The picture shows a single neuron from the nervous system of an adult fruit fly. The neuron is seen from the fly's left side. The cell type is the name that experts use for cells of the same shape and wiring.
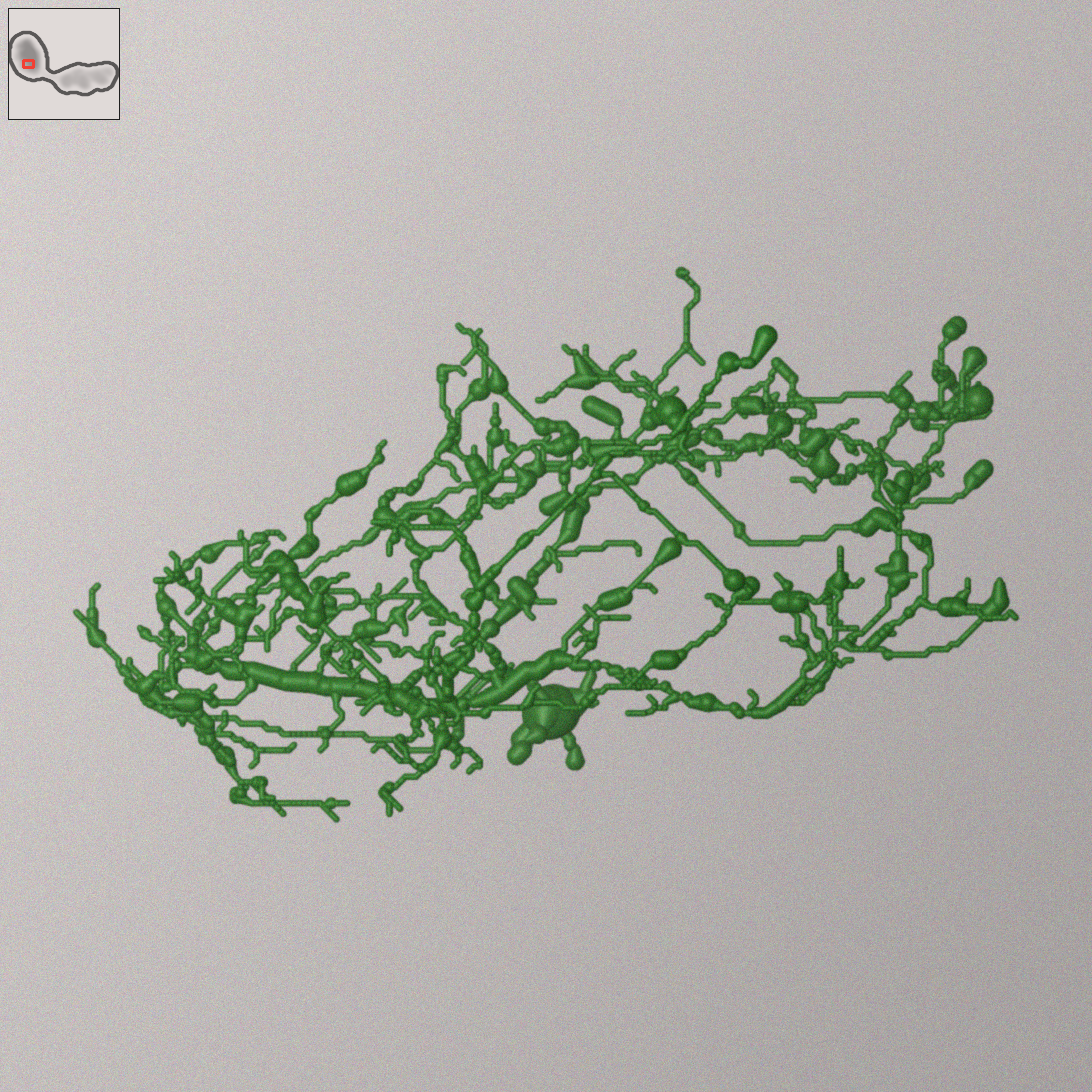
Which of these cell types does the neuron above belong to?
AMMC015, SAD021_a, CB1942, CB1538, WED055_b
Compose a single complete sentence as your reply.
This neuron is a cell of type AMMC015.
